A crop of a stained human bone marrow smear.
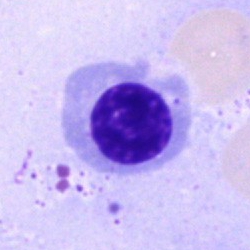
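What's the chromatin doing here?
It's dense and dark purple, in coarse clumps with small paler spaces between them.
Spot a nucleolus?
No, there isn't one to see.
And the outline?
Irregular, with shallow bulges, mostly along the top edge.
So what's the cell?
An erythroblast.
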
